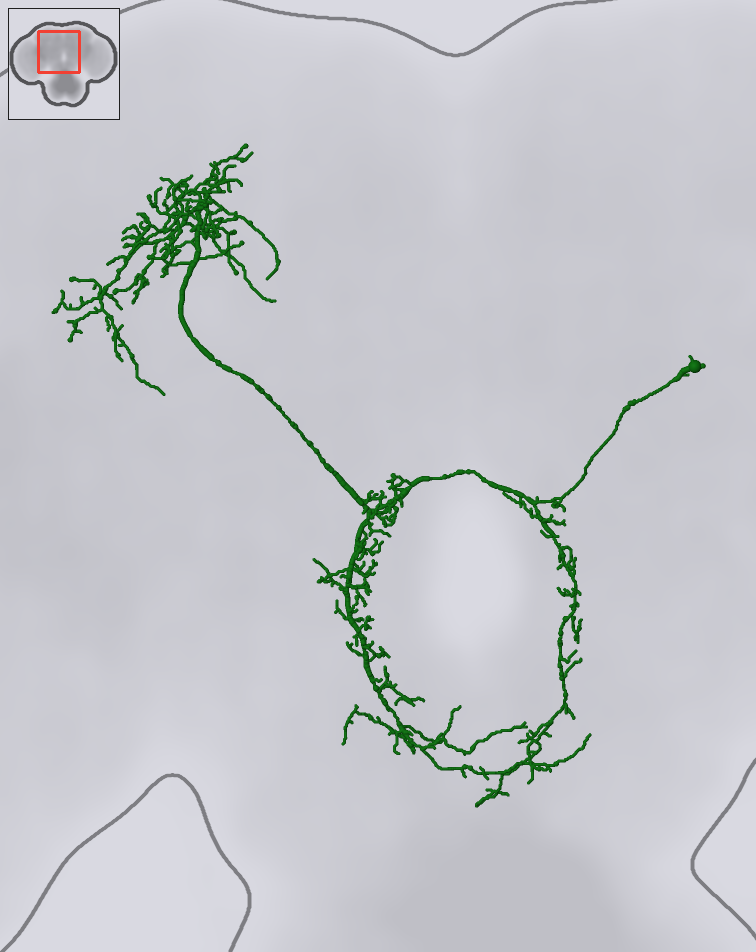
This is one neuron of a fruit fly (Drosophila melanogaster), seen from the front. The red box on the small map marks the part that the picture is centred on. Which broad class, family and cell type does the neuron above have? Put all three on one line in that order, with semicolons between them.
central-brain intrinsic neuron; hemilineage CREa1_ventral; mAL_m5a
